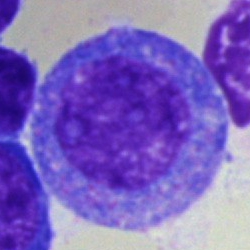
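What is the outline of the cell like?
Round and smooth.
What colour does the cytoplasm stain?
Blue.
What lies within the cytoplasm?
Fine pinkish-red granules, scattered throughout it.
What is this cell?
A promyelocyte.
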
